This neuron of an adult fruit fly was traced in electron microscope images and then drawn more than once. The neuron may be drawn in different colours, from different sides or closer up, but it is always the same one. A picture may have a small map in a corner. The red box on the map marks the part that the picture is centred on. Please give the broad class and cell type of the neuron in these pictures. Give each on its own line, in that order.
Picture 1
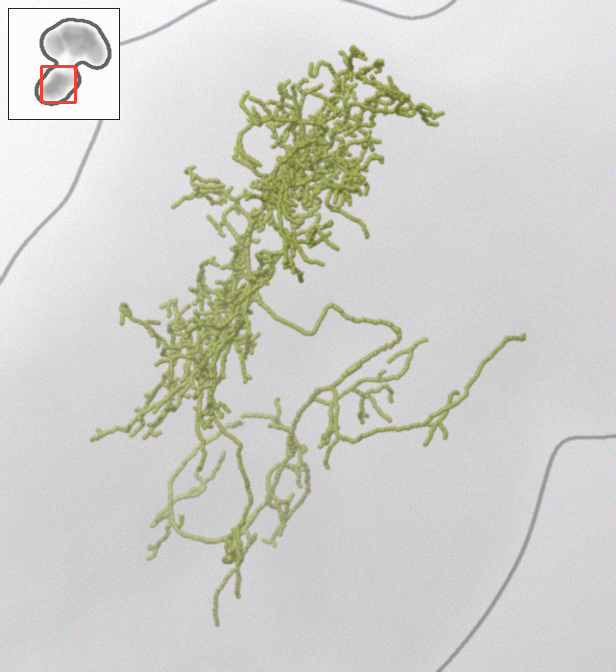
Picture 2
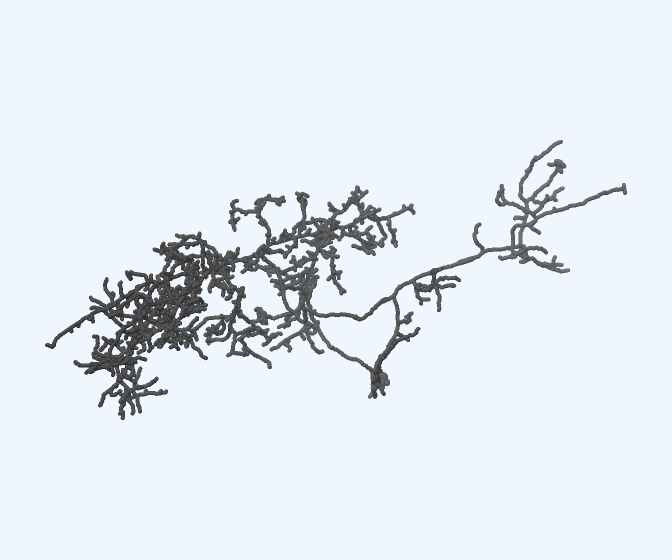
nerve-cord intrinsic neuron
INXXX023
